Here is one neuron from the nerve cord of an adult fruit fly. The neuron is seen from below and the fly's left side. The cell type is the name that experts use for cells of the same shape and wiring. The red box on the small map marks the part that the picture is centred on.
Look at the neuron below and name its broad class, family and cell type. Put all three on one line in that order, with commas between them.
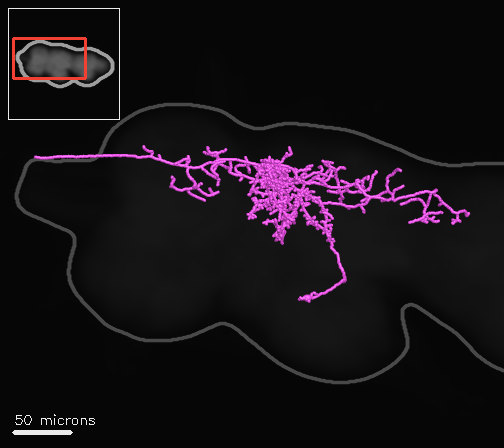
ascending neuron, hemilineage 06B, AN06B089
